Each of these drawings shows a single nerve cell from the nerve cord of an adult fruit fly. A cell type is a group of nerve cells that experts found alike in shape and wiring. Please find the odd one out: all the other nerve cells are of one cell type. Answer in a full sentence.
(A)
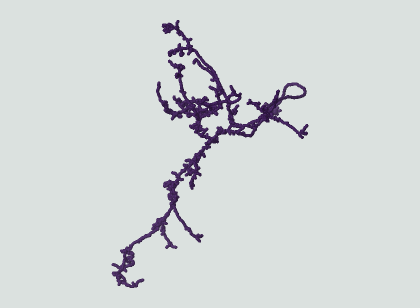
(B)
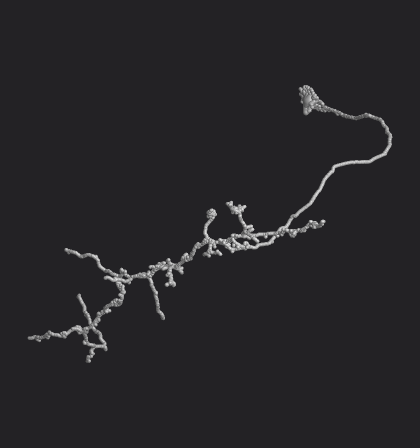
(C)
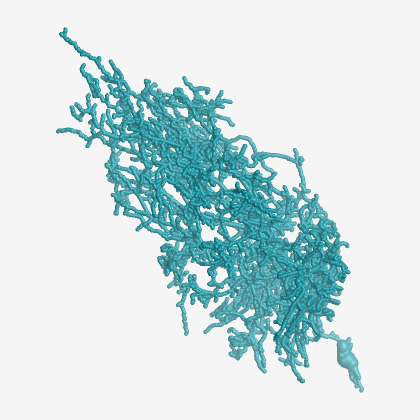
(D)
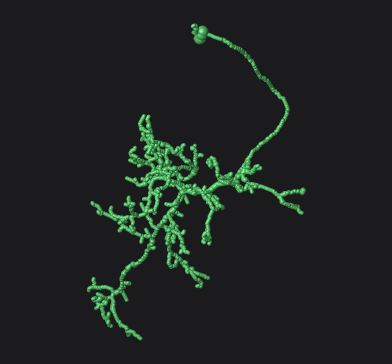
Picture C is the odd one out.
